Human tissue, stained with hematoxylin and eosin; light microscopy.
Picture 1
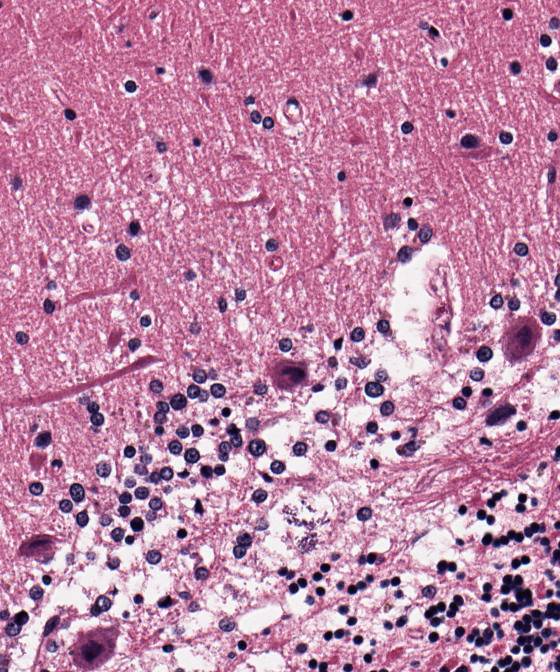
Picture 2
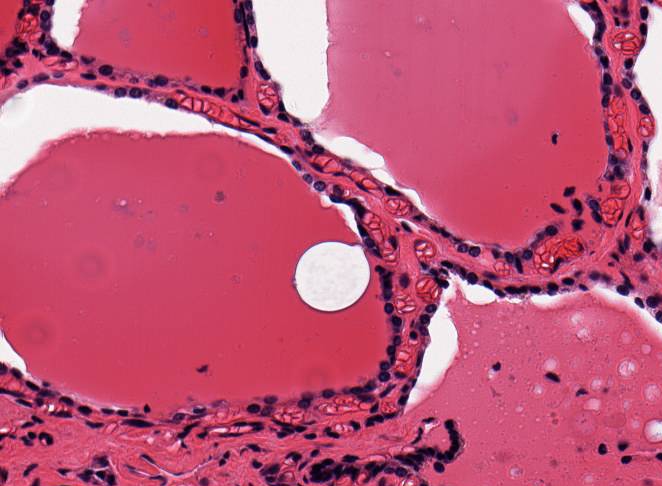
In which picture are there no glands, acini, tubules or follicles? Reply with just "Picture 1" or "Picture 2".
Picture 1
